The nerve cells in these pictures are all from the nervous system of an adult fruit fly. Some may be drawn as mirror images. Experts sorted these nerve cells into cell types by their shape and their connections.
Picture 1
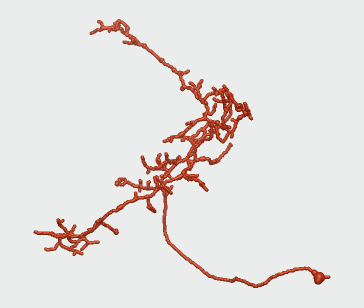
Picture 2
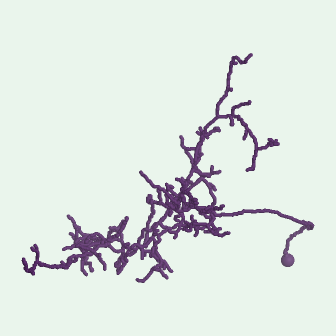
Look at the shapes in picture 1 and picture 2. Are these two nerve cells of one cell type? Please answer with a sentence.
They are of the same cell type.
